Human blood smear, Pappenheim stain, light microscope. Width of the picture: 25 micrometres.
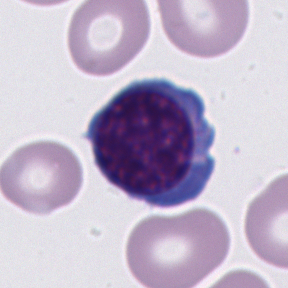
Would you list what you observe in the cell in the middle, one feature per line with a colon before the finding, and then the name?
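Size: about 11 micrometres across, as I gauge it
Nucleus: round, about 9 micrometres across, and I find no indentation
Nuclear share: about 70% of the cell's area
Chromatin: dark purple, coarsely clumped
Specks: small reddish ones scattered over the nucleus
Cytoplasm: blue
Name: normoblast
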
